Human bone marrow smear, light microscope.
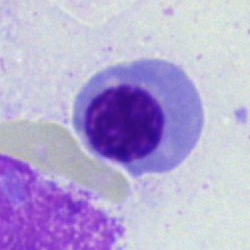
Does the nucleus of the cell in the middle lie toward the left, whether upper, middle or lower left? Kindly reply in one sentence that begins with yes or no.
Yes, this cell carries its nucleus toward the left side.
